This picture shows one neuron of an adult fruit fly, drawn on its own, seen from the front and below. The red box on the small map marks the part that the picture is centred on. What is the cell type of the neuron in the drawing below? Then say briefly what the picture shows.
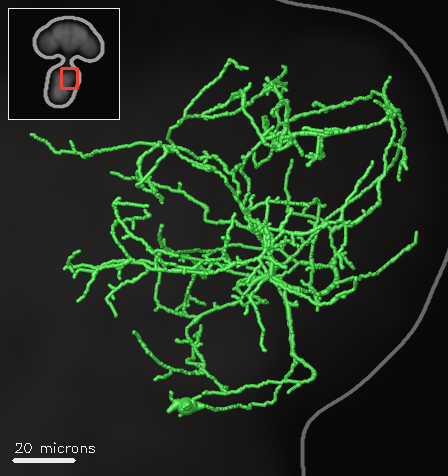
Its cell type is IN04B026. Its broad class is nerve-cord intrinsic neuron. It is in the nerve cord and does not reach the brain. By the scale bar it is about 130 microns wide in this view. The picture shows dozens of branch ends.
